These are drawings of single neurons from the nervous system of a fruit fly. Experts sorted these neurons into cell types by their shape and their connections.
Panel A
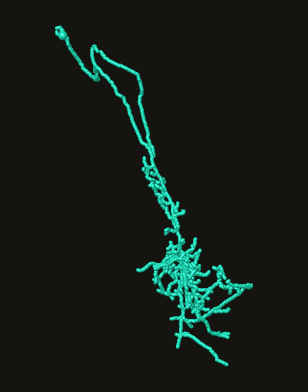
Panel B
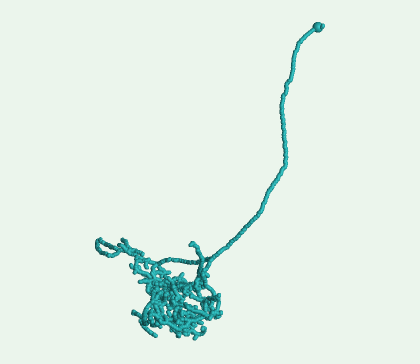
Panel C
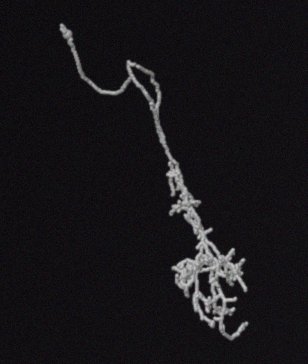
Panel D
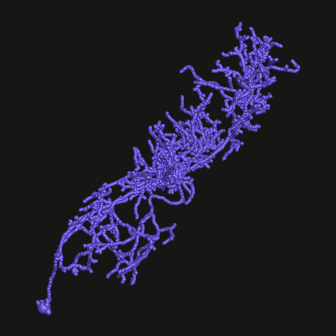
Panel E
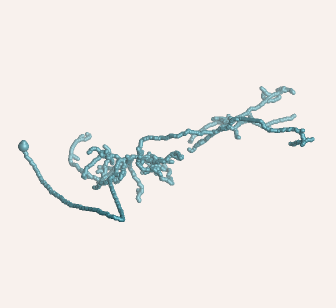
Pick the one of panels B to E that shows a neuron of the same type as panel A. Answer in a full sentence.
Panel C is of the same cell type.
